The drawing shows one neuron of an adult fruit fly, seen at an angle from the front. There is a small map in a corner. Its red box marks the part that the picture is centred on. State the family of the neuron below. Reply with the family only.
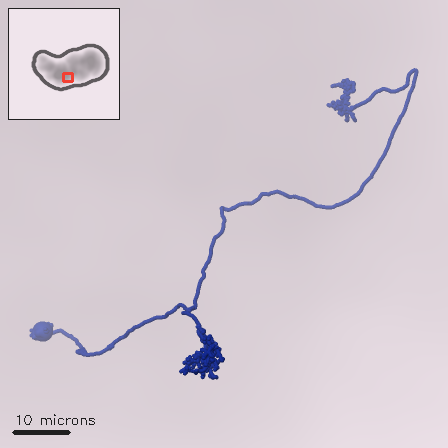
T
